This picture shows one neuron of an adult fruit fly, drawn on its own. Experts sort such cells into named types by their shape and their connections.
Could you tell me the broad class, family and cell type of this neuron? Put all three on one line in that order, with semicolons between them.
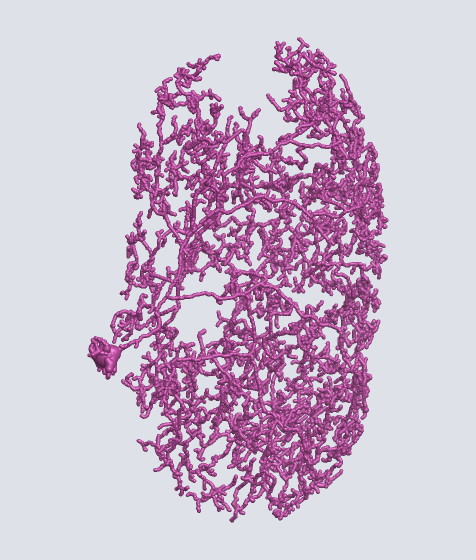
optic-lobe intrinsic neuron; Li; Li16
